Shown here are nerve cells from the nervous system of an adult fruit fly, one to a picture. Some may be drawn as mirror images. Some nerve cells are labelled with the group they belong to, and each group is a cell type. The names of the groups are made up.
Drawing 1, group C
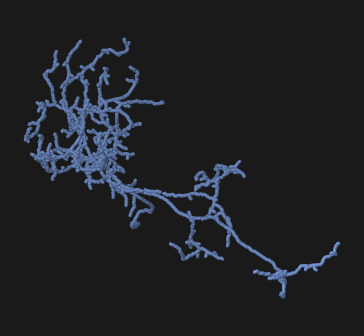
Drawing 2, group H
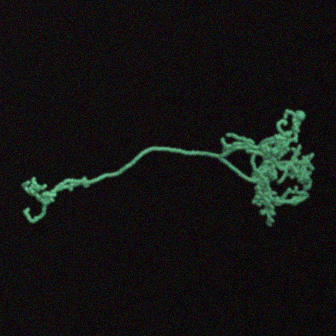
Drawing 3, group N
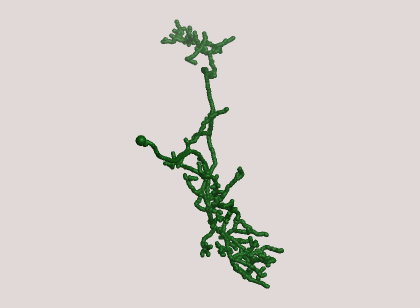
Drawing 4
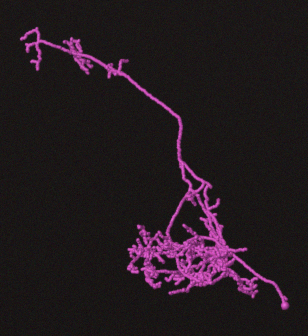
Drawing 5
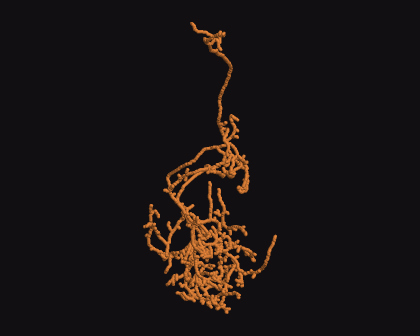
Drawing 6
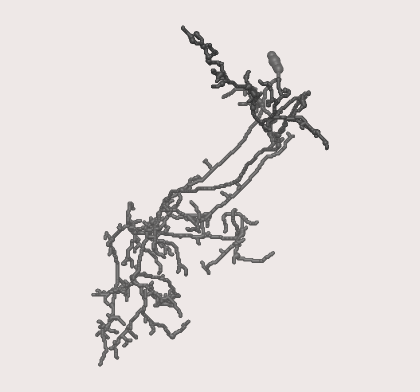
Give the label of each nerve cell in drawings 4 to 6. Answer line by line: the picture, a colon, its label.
4: group H
5: group C
6: group N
